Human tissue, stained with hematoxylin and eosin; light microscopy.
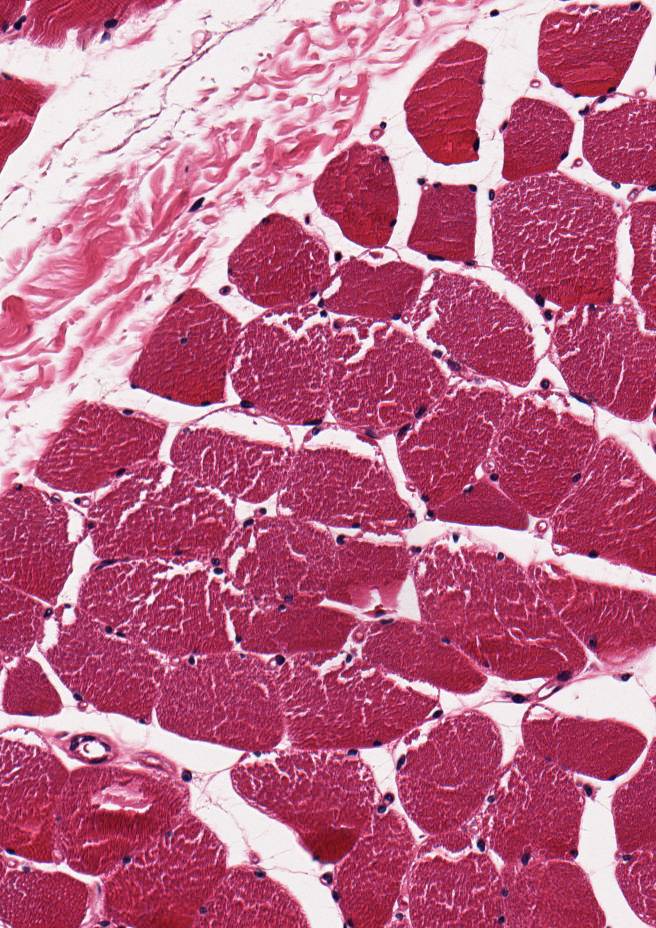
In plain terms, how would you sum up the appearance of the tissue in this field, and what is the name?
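Start with the small dark nuclei: they sit at the fibre edges, just under the surface. The fibre cytoplasm stains deep red-pink. Across the upper left corner runs a band of loose, wavy pink collagen fibres, and near the lower left edge, between the fibres, a small vessel shows a round open lumen. This is skeletal muscle.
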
